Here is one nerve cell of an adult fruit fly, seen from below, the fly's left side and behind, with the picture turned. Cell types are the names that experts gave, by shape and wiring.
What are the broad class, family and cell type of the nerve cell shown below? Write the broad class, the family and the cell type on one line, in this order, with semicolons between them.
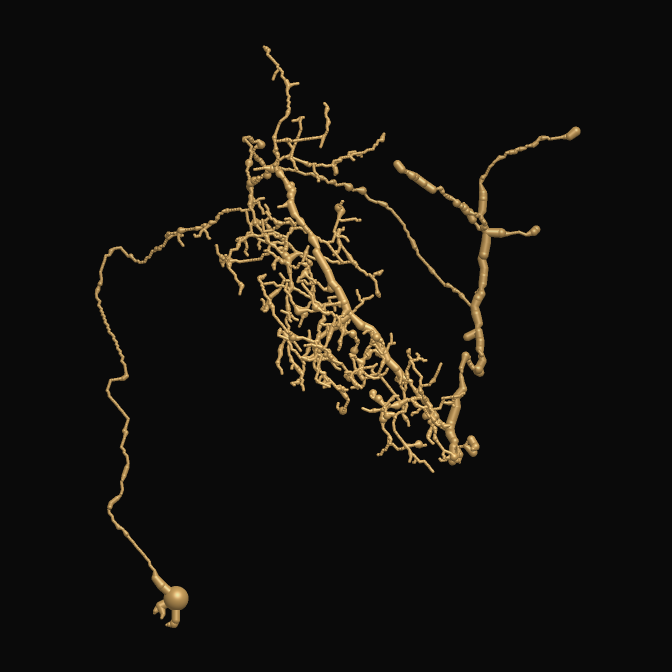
nerve-cord intrinsic neuron; hemilineage 14A; IN14A015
